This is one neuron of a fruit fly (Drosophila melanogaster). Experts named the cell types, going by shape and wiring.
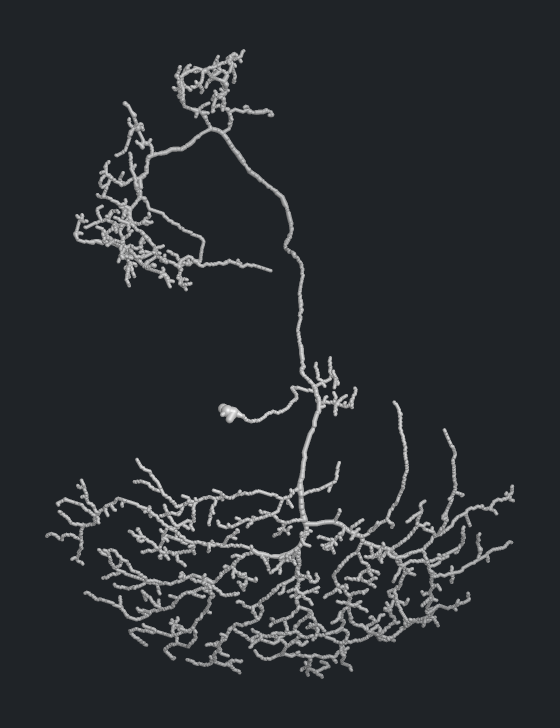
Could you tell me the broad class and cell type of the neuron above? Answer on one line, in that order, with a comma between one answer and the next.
visual projection neuron, aMe25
